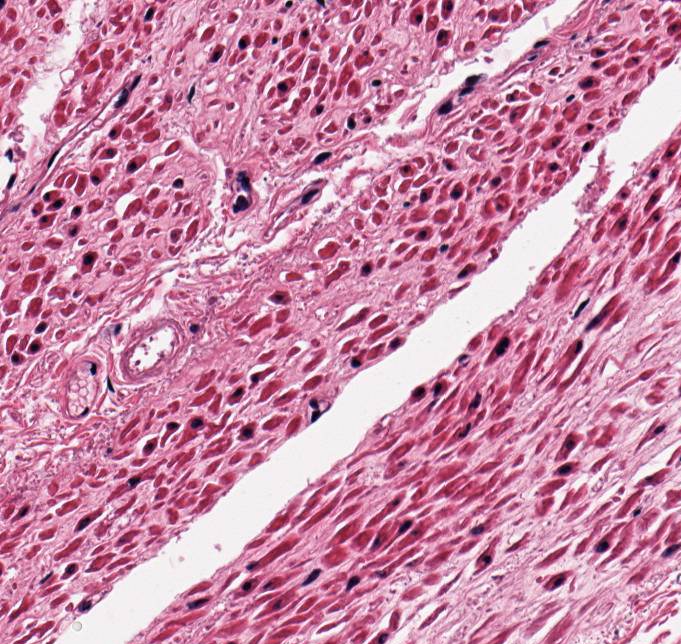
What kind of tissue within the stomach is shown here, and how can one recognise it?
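The field shows smooth muscle, cut in two planes. In the upper left the cells are cut across into rounded to polygonal pink profiles, many with a single dark central nucleus in eosinophilic cytoplasm. In the lower right they are cut lengthwise, running parallel to the cleft, and their nuclei are elongated.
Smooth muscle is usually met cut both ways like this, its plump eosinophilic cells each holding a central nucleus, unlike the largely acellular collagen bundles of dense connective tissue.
You'll find no epithelium anywhere, not even along the cleft.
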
